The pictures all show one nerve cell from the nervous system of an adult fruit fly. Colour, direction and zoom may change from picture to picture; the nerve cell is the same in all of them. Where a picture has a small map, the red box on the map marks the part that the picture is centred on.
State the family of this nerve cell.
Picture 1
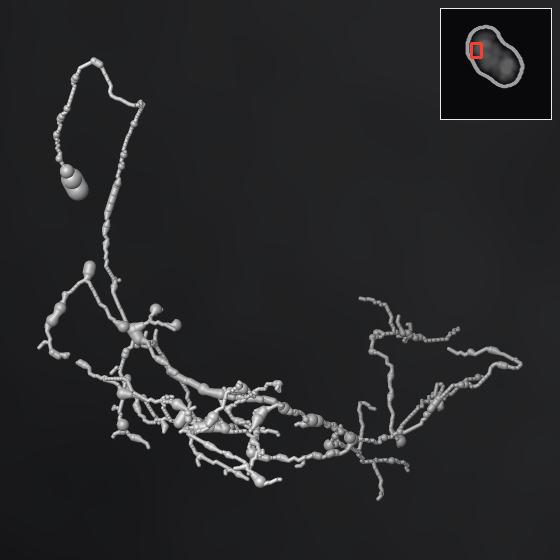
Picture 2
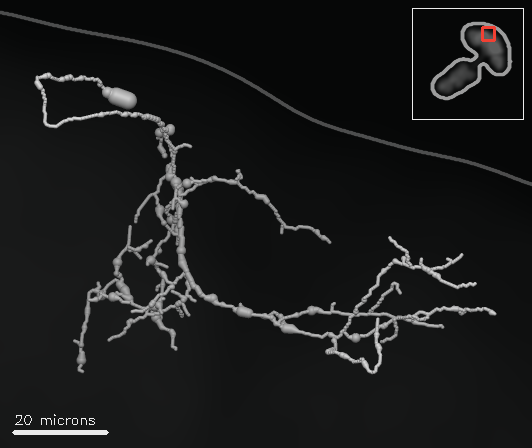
hemilineage VLPd&p1_dorsal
